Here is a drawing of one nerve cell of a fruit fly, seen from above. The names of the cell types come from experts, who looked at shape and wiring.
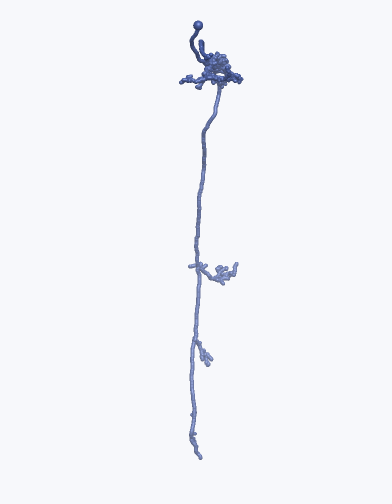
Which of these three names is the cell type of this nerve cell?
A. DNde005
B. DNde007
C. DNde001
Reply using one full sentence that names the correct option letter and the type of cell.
The nerve cell represents the cell type DNde007, found under option B.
